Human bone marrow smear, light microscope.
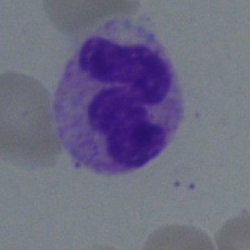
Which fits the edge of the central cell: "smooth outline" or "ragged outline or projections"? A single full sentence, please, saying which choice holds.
It is a smooth edge that this cell shows.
